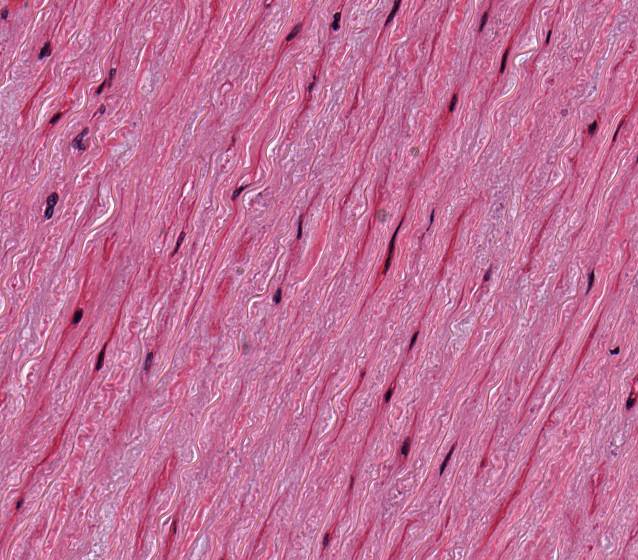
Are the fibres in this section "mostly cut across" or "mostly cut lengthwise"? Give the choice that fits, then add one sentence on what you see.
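Mostly cut lengthwise. Across the whole field, pink fibres run parallel to one another, diagonally from lower left to upper right.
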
